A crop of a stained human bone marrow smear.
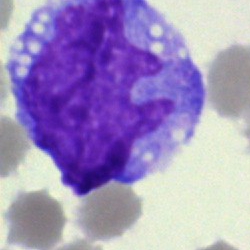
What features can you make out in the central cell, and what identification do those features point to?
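See how a notch of cytoplasm comes in from the right and indents the nucleus deeply? The cytoplasm's grey-blue, with several small, round, clear vacuoles, and the outline is irregular rather than smoothly round. It's a monocyte.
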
